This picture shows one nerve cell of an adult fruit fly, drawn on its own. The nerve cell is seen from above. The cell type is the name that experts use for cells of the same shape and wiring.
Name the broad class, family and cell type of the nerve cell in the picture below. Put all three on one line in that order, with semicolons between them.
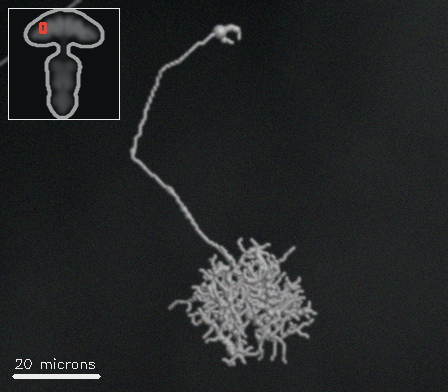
optic-lobe intrinsic neuron; Pm; Pm4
